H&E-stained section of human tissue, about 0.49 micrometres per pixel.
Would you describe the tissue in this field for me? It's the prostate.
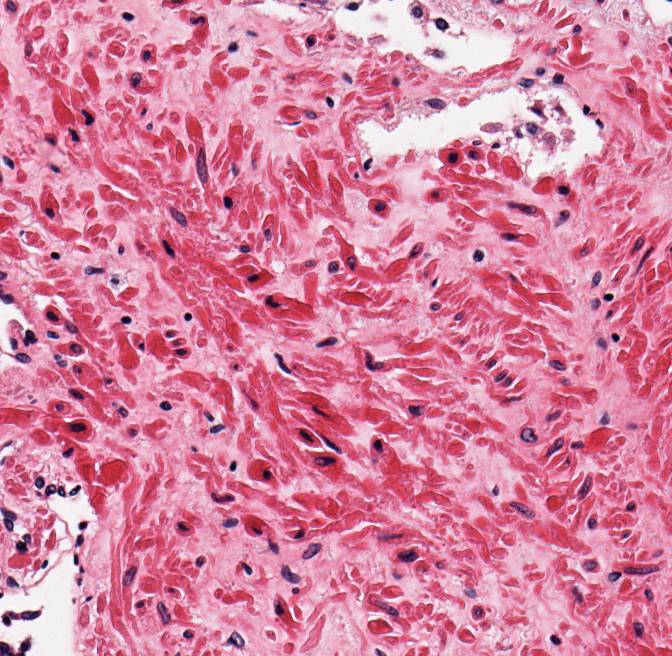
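The field shows elongated, deeply eosinophilic cells arranged in short bundles running in varying directions, not in a single parallel stream. Their cytoplasm is abundant and bright red. In cross-section the cells form rounded red profiles, many with a centrally placed nucleus. Pale pink, loose-looking material separates the cells throughout.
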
